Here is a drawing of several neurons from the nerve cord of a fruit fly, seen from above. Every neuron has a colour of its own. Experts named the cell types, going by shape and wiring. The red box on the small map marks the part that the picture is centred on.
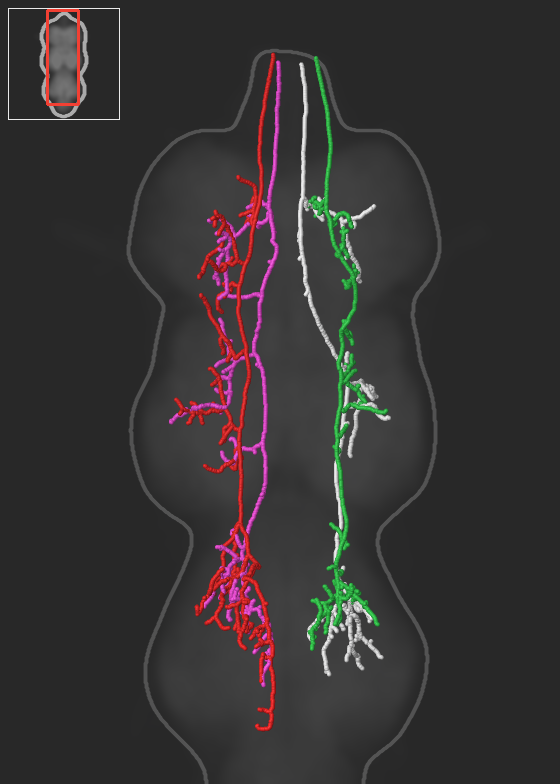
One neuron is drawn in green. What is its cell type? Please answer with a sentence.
The cell type is DNa11.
